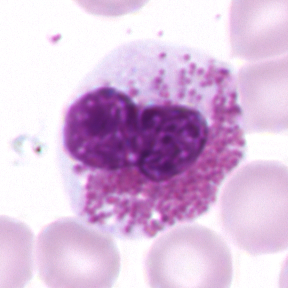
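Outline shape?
Roughly round.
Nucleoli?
None visible in the nucleus.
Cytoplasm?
Many coarse reddish-pink granules, most crowded below and to the right of the nucleus.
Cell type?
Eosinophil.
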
